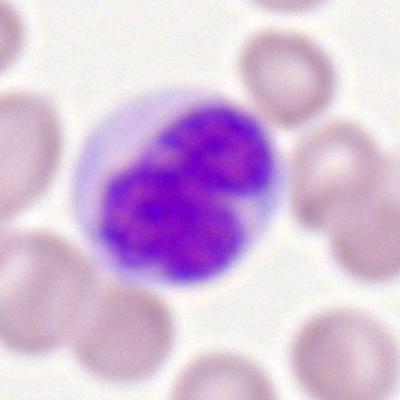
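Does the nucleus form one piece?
No; a pale cleft splits it into two lobes, which together fill most of the cell.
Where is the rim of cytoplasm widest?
On the left side of the cell, where the pale blue-grey cytoplasm is broadest.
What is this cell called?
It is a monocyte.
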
